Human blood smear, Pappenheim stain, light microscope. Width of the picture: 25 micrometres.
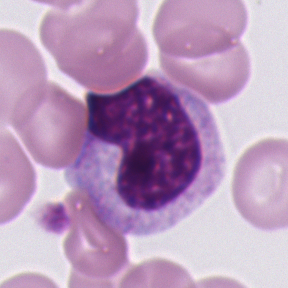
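Band neutrophil, centre of the field. The nucleus is kidney-shaped, with a deep notch on its left side, and its dark purple chromatin is clumped, with small paler patches between the clumps. Pale grey-blue cytoplasm, widest at the lower left beside the notch, holds fine, dust-like pinkish-purple granules throughout.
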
